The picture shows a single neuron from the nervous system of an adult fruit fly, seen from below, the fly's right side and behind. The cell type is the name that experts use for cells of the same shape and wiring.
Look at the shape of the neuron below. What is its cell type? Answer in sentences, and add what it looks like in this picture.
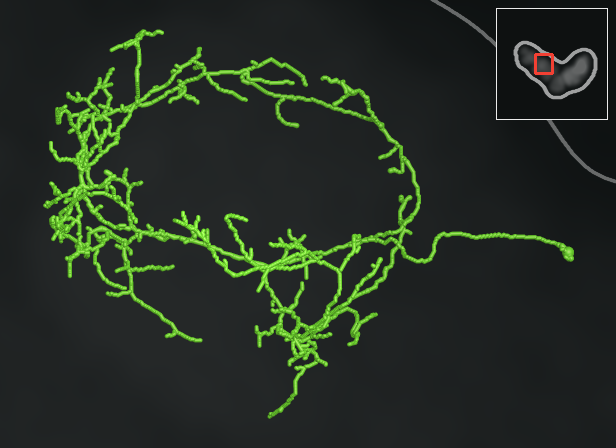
Its cell type is IN16B073. It is a nerve-cord intrinsic neuron. Its cell body lies on the right of the picture. The picture shows dozens of branch ends.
